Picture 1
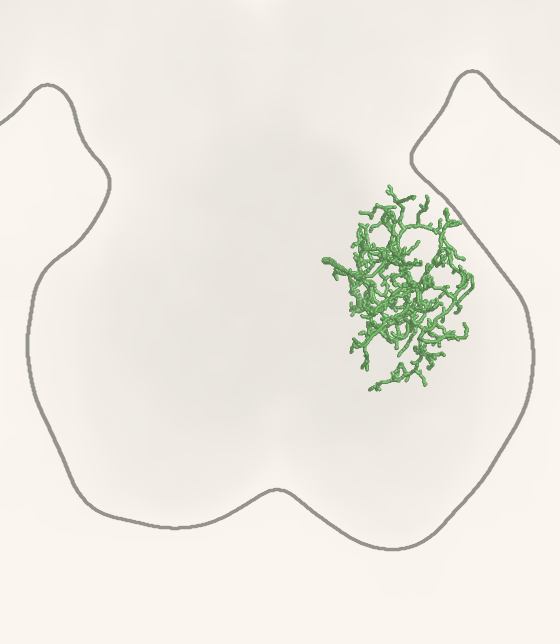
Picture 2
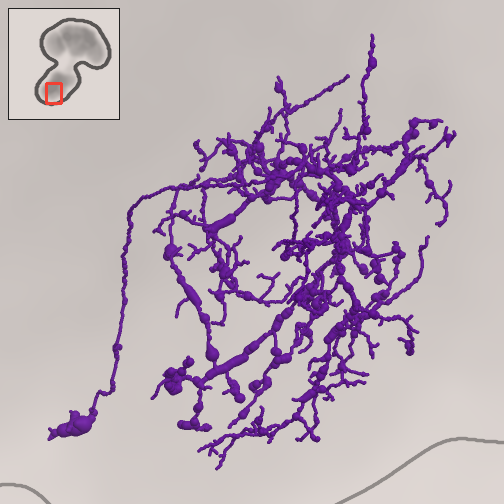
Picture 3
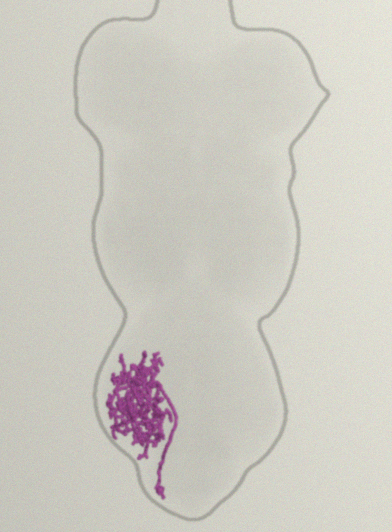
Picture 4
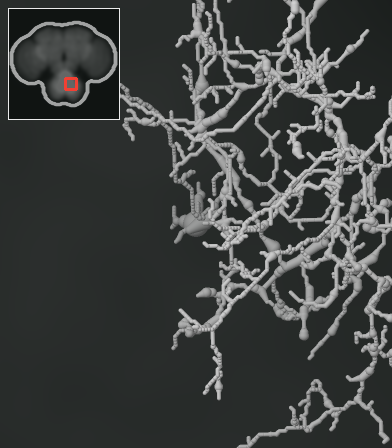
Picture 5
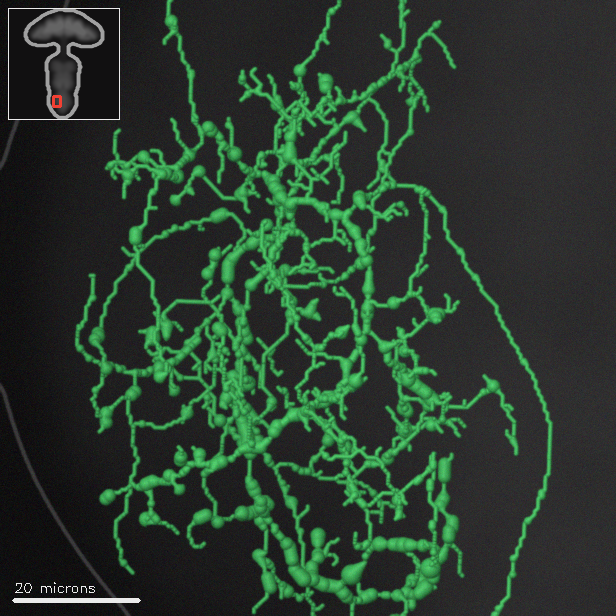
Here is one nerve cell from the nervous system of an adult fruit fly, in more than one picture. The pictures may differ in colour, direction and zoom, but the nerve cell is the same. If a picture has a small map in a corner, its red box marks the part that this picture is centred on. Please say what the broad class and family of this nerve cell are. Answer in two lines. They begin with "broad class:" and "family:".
broad class: nerve-cord intrinsic neuron
family: hemilineage 21A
